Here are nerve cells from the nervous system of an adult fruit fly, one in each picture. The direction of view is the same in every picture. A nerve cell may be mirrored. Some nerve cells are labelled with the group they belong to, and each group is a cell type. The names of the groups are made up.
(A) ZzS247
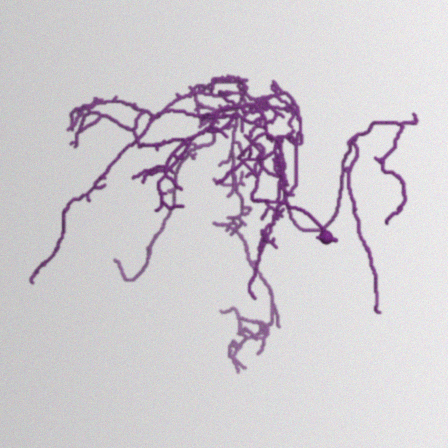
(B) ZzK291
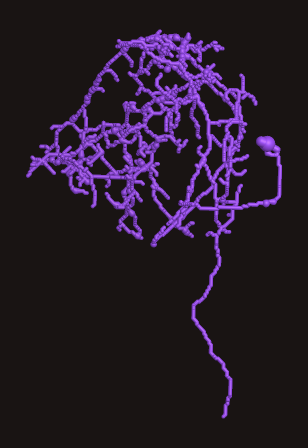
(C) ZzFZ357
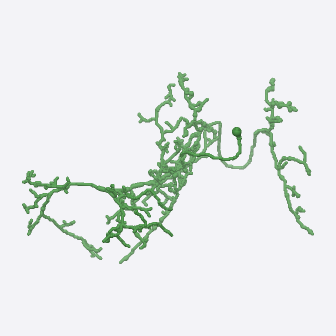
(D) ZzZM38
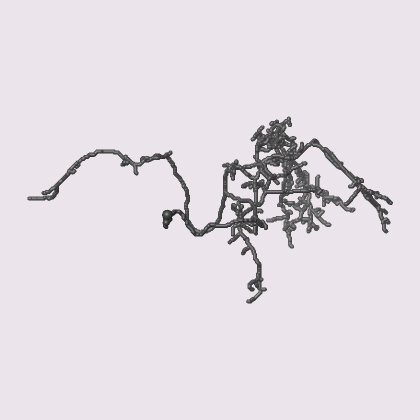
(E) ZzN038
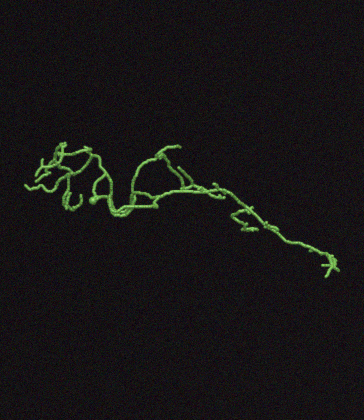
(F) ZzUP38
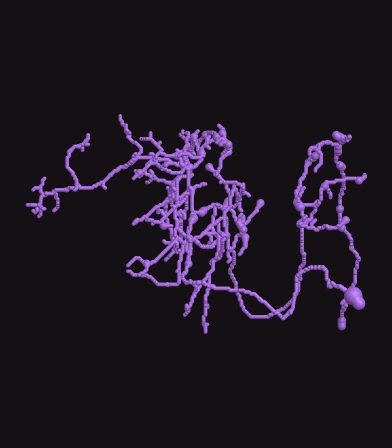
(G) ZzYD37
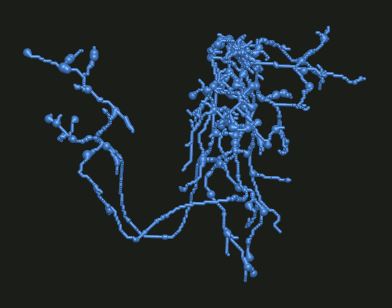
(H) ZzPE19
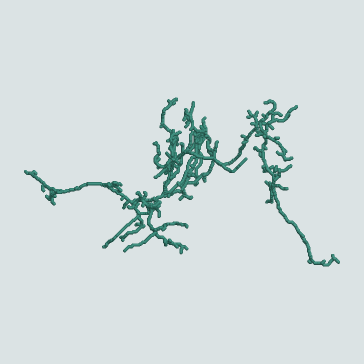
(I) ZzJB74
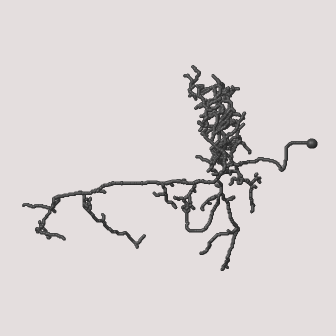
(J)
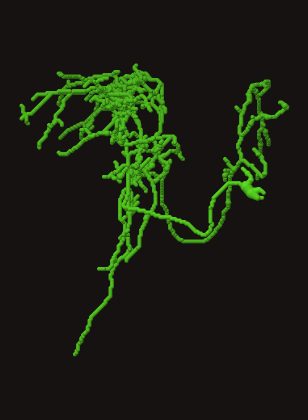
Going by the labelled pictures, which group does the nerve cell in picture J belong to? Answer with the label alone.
ZzUP38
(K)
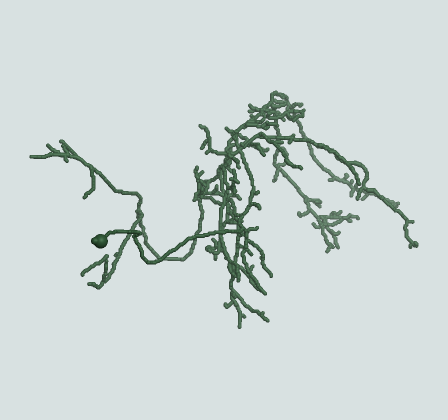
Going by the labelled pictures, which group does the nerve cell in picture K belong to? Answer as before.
ZzZM38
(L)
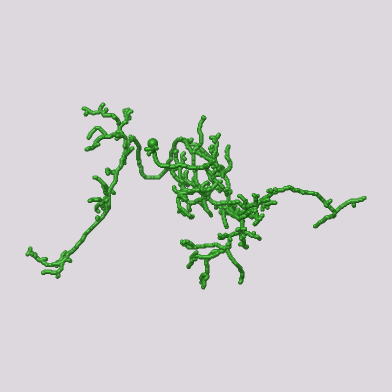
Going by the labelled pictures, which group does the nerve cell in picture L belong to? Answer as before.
ZzPE19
